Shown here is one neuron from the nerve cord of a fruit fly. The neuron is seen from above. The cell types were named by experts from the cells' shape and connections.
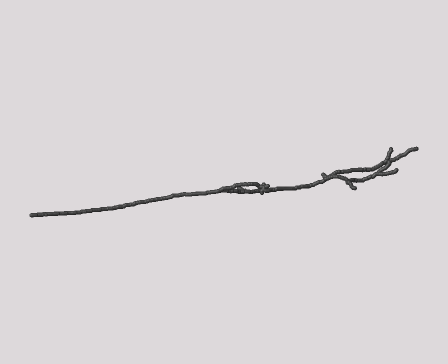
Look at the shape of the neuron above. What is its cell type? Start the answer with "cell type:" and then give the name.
cell type: DNg84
